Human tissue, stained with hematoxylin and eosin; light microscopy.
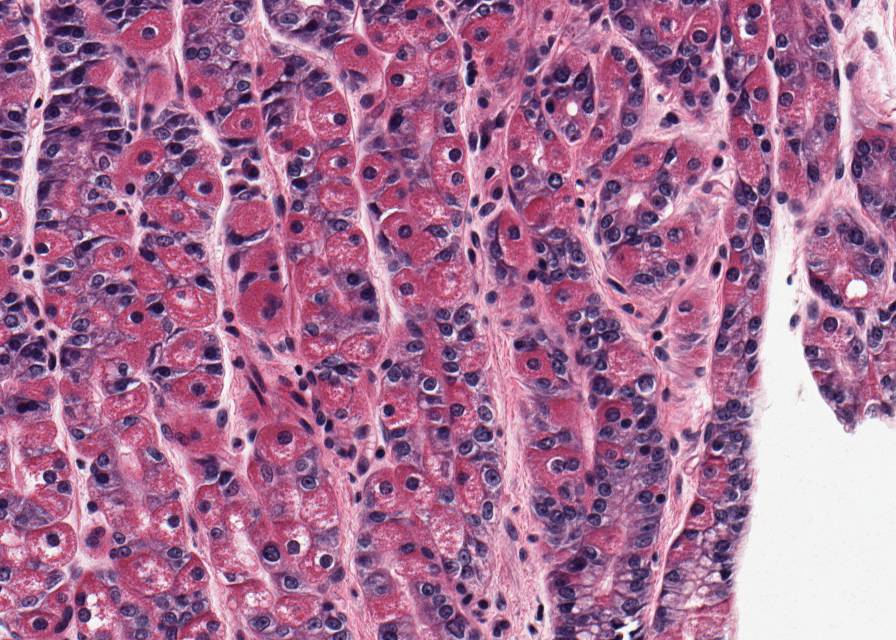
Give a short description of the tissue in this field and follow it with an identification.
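Glands, closely packed, run in parallel from top to bottom across the whole field, separated only by thin strands of pale pink stroma. Parietal cells, large with bright pink cytoplasm and a single round central nucleus, make up most of the left and middle of the field. In the right-centre, smaller cells with purplish cytoplasm and dark round nuclei gather in crowded clusters. The tissue is stomach.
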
